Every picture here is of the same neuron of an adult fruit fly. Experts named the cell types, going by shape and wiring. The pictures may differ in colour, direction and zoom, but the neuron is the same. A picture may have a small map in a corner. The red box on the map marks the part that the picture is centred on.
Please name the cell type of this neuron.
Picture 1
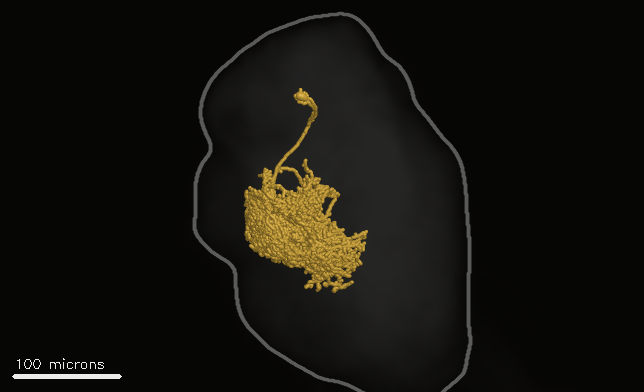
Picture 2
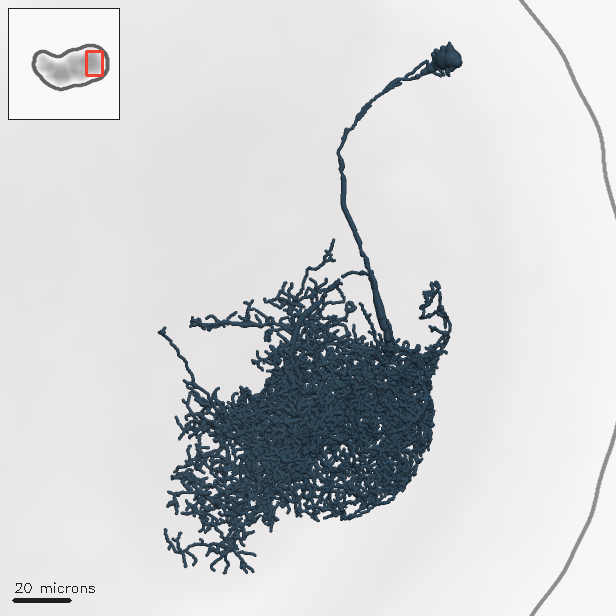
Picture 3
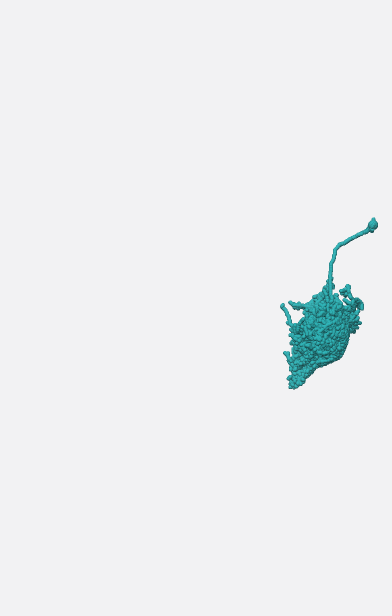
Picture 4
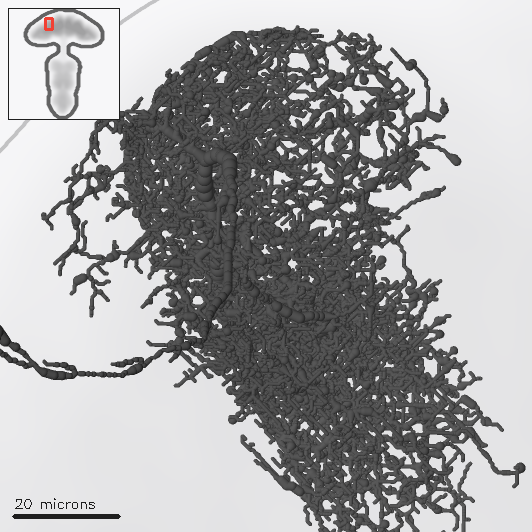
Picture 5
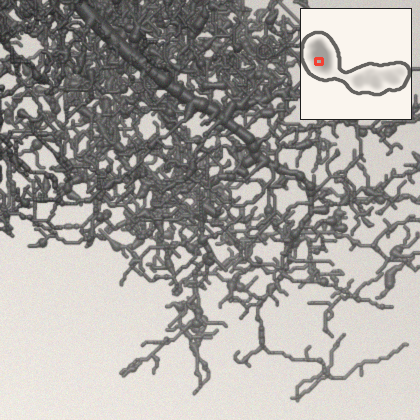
AVLP083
